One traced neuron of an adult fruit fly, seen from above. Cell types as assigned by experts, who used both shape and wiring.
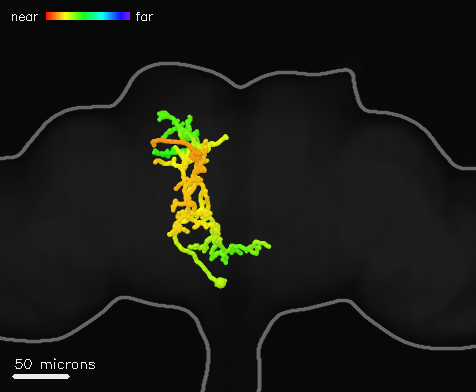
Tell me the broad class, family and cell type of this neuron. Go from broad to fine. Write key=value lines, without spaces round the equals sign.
broad_class=central-brain intrinsic neuron
family=hemilineage DM4_dorsal
cell_type=IB021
